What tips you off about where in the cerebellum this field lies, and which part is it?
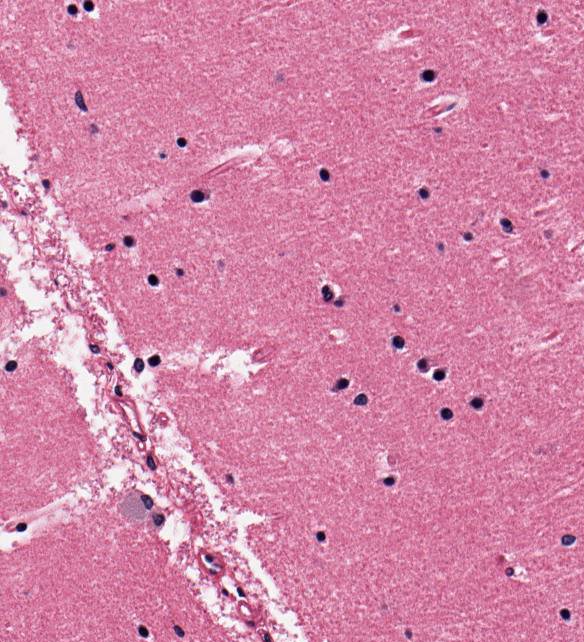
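Answer: the molecular layer. Sparse small cells with round, dark, dense nuclei and scant cytoplasm lie singly in a pink matrix, not packed in sheets.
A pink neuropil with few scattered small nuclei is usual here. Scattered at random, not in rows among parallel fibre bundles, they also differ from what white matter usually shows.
A pale, loose cleft crosses the left part diagonally from upper left to lower right and holds small thin-walled vessels with elongated nuclei.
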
